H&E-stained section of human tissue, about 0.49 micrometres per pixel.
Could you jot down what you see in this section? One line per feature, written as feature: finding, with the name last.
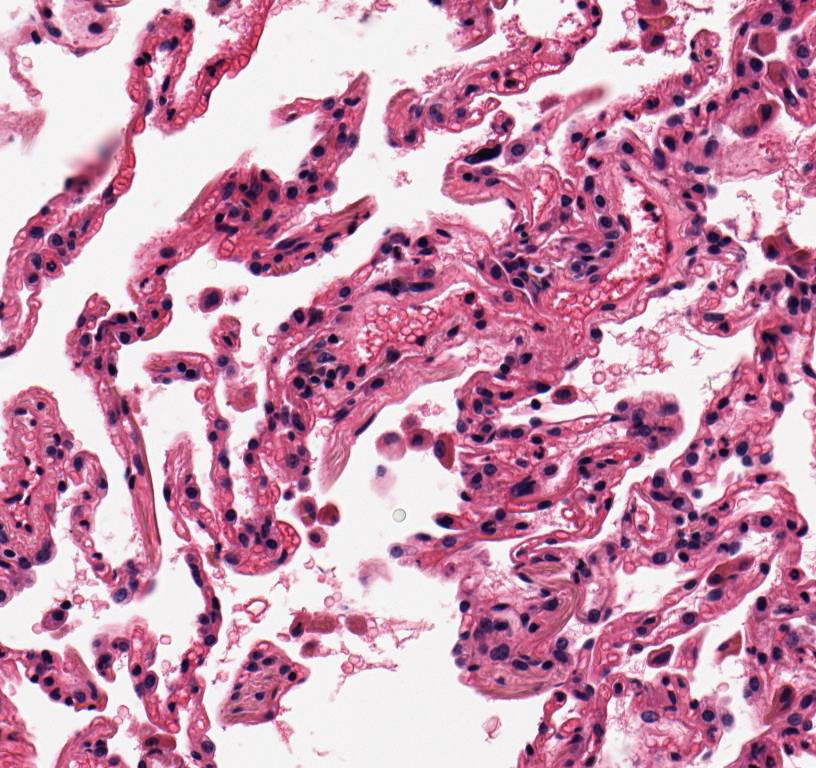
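Vessel: larger, just above centre, in thickened tissue, filled with red blood cells
Septa: thickened, central, wavy pink collagen fibres
Air spaces: mostly empty, scant pale pink wisps, a few loose red cells
Focus: part of upper left blurred
Name: lung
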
